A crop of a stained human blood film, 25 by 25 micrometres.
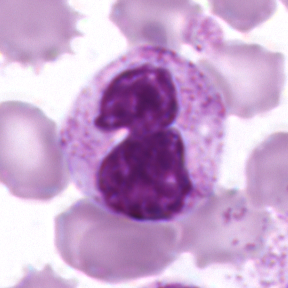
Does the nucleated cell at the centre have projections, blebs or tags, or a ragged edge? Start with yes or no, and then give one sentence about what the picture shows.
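No. The cell outline is round and smooth.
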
